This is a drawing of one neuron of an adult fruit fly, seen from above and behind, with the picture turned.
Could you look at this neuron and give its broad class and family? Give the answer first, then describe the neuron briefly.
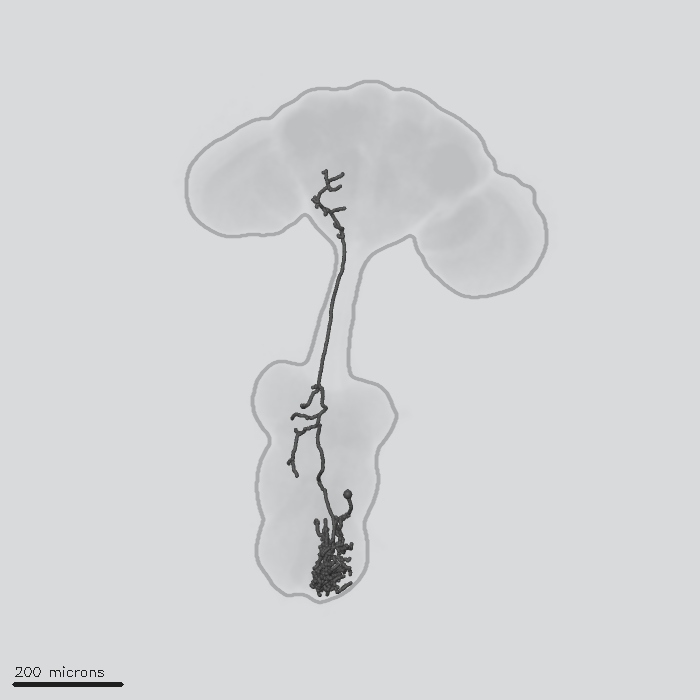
This is an ascending neuron. Its family is hemilineage 18B. It reaches both the brain and the nerve cord, passing through the neck. By the scale bar it is about 800 microns tall in this view.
